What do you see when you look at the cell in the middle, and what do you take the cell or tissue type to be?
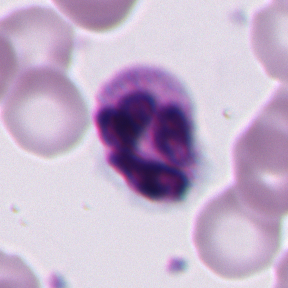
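Several nuclear lobes curve around a pale central gap, and no nucleoli can be seen. The cytoplasm is pale pinkish-lilac and contains fine pinkish-purple granules. It is a segmented neutrophil.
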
